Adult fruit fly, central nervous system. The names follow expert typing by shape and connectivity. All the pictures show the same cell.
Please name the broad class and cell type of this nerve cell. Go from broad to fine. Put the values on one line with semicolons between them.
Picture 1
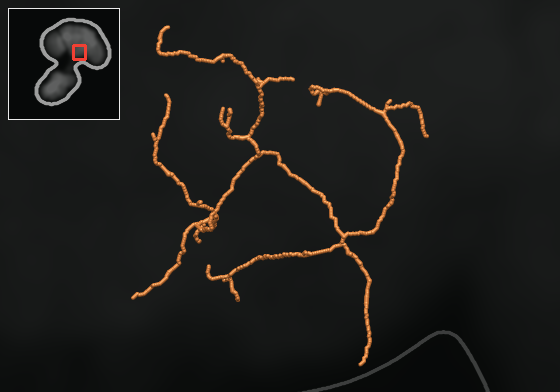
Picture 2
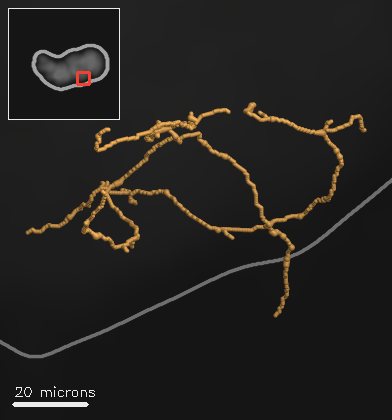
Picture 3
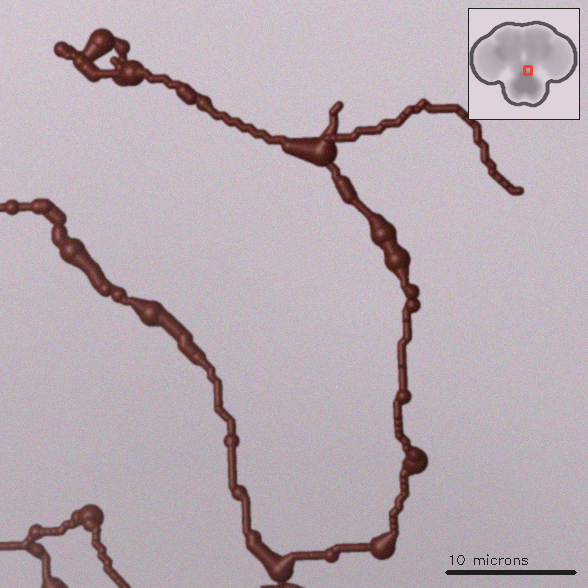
sensory neuron entering the brain; GNG643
